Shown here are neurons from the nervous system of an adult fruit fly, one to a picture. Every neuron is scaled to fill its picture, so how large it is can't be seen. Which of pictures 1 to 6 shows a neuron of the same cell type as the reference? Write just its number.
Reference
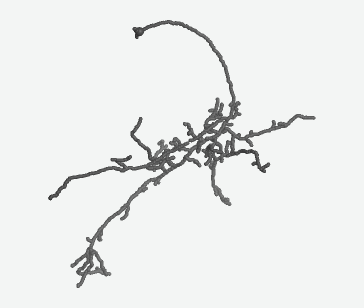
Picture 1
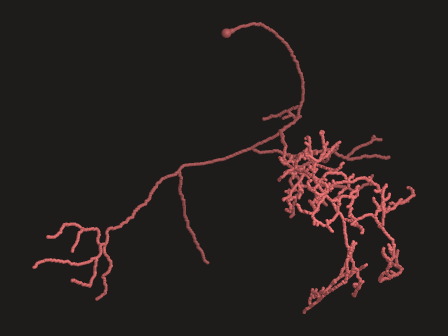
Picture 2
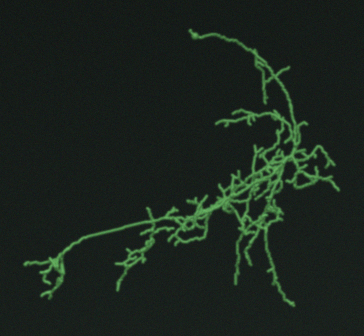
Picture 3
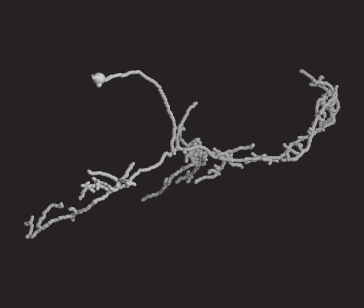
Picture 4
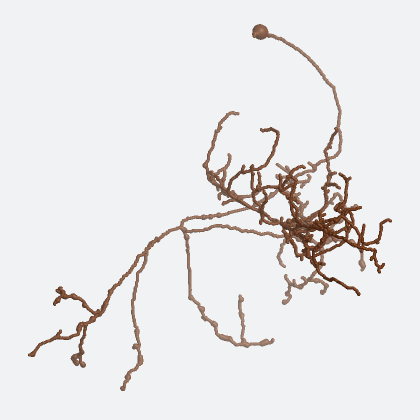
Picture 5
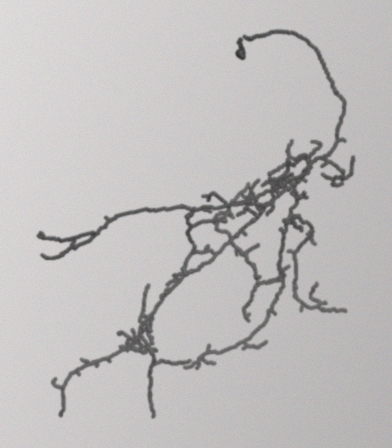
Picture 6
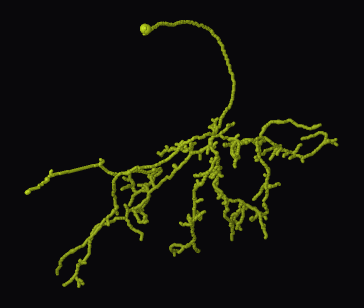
5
